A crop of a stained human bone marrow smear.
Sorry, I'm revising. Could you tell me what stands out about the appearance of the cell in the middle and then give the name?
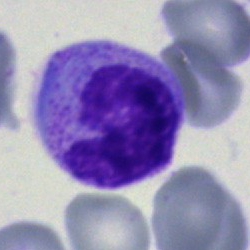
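Start with where the nucleus sits: off-centre, toward the right side of the cell. Its left side, the side facing the cytoplasm, is indented. The cytoplasm is bluish-lilac and lies mostly on the left, with fine purple granules scattered through it. This cell is a monocyte.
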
